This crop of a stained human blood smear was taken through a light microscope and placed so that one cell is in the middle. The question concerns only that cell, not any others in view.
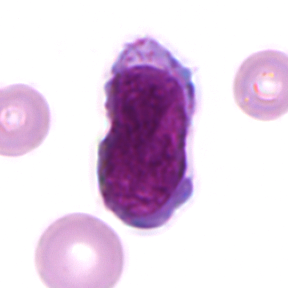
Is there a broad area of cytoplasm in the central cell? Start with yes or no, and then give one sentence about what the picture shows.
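No. The nucleus fills most of the cell.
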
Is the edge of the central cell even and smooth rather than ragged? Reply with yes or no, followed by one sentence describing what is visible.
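No. The cytoplasm at the top end has a ragged, irregular edge.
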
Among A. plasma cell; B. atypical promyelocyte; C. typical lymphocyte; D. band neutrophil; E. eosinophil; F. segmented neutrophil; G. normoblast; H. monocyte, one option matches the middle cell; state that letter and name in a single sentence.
Option B is right in identifying the central cell as an atypical promyelocyte.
